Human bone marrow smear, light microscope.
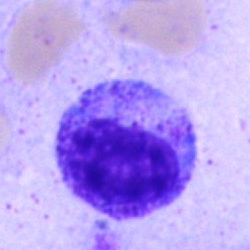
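Myelocyte, the cell in the middle of this marrow smear. Notice how the nucleus sits toward the lower part of the cell, its dark purple chromatin coarsely clumped. The widest band of cytoplasm lies above it, pale blue between the granules.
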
